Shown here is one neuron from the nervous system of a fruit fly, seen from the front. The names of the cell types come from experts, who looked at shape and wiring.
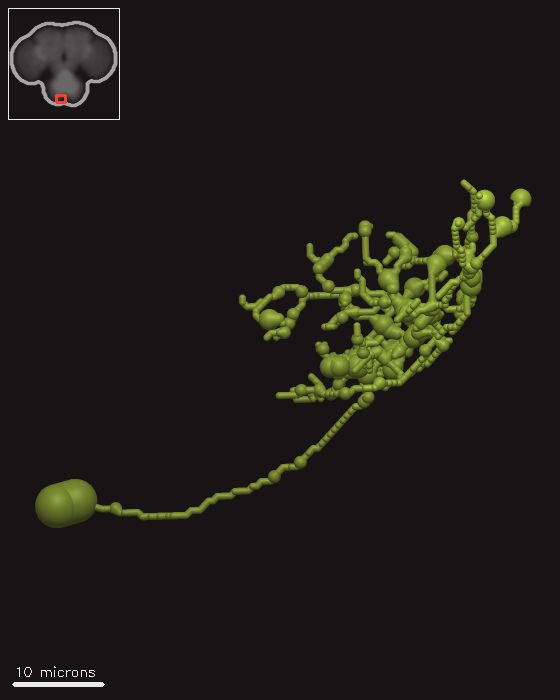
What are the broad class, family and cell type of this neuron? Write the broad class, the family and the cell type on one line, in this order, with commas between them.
nerve-cord intrinsic neuron, hemilineage 01B, IN01B075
